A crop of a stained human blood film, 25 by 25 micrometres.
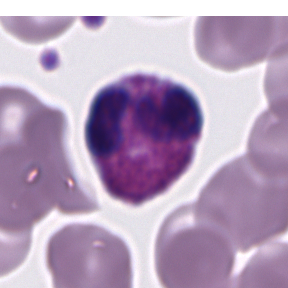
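Eosinophil in a stained smear of human peripheral blood, about 11 micrometres across. Nucleus: several lobes lying along the upper part of the cell; chromatin dark purple and dense; no nucleoli visible. Cytoplasm: no vacuoles seen.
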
